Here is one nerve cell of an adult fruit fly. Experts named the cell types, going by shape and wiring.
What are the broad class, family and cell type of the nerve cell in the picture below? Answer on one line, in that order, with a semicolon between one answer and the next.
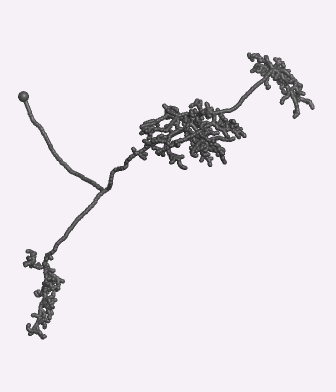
visual projection neuron; hemilineage VPNd1; LPLC4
